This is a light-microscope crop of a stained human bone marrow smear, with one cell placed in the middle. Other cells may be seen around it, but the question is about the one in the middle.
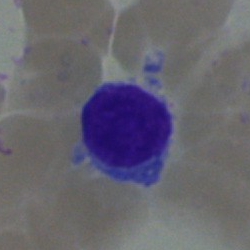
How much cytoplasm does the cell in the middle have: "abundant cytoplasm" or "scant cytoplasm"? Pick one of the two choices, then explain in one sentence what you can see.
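Scant cytoplasm. The cytoplasm is a scant rim that is widest along the lower edge of the cell.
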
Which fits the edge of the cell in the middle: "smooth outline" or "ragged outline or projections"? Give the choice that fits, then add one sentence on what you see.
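Ragged outline or projections. The lower border of the cell is irregular with small ragged projections.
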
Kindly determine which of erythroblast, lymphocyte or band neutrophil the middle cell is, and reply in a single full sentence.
For this crop, the central cell is a lymphocyte.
